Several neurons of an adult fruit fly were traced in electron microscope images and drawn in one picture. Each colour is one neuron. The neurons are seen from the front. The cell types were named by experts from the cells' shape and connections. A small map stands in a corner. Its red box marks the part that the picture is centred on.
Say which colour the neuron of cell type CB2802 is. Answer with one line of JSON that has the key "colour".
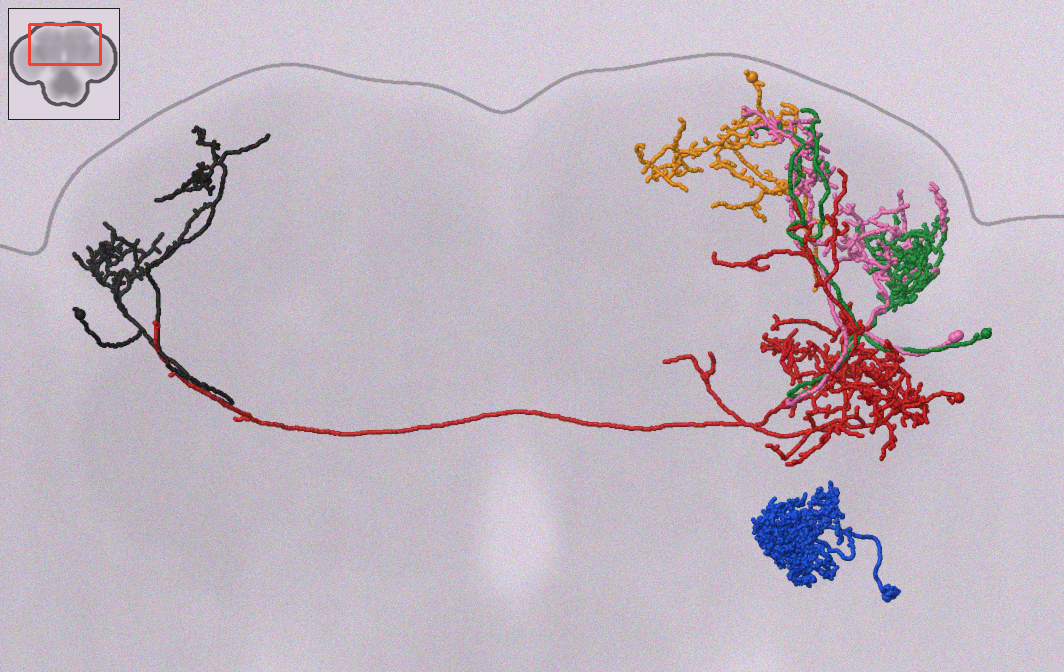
{"colour": "green"}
